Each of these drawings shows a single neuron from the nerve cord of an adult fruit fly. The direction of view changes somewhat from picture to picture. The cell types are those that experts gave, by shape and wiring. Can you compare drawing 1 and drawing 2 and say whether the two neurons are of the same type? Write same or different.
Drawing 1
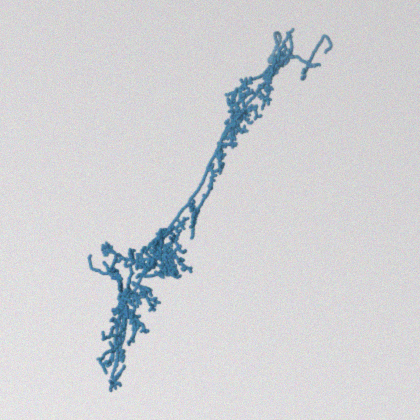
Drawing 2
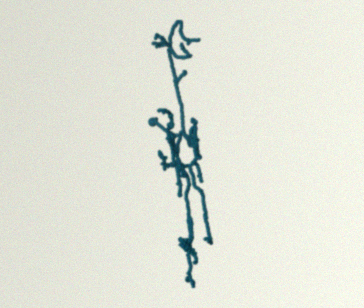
different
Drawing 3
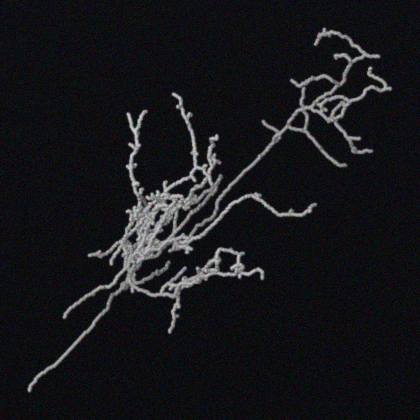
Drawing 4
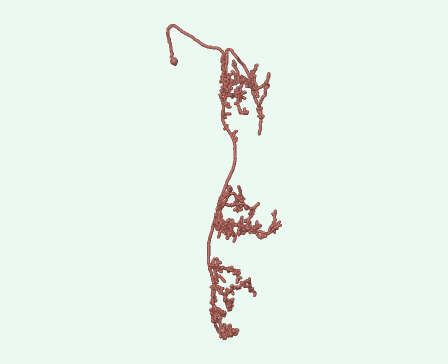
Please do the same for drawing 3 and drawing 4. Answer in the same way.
different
